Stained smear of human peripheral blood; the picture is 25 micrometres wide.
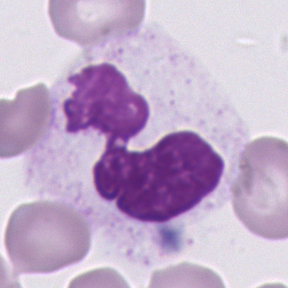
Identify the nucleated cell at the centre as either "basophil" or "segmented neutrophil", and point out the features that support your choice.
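This is a segmented neutrophil. Start with the cytoplasm: its granules are fine, small and purple.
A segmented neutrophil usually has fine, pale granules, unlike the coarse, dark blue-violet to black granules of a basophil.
Then the nucleus, which you can make out as two large parts joined by a narrow neck, with dark purple chromatin of a coarse, streaky texture.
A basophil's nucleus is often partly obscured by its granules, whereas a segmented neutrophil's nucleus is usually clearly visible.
There is also a small blue-violet smudge in the cytoplasm below the nucleus.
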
